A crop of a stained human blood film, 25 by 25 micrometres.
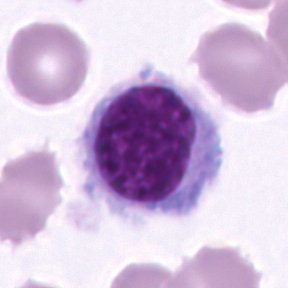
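Plasma cell, at the centre of a stained smear of human peripheral blood. Its nucleus looks round to slightly oval, and I see no indentation or lobes, nor any distinct nucleolus. The cytoplasm is pale blue. Notice the outer edge, though: ragged and fuzzy rather than smooth.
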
